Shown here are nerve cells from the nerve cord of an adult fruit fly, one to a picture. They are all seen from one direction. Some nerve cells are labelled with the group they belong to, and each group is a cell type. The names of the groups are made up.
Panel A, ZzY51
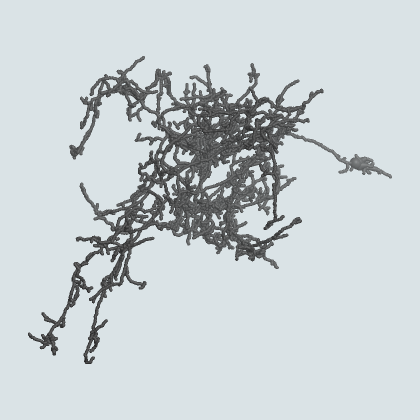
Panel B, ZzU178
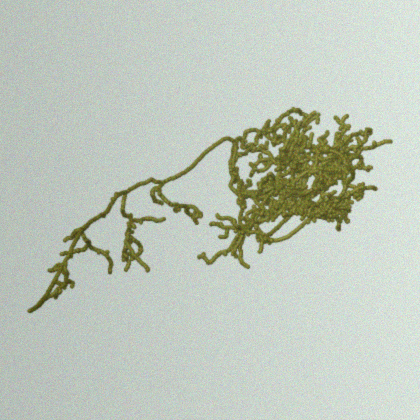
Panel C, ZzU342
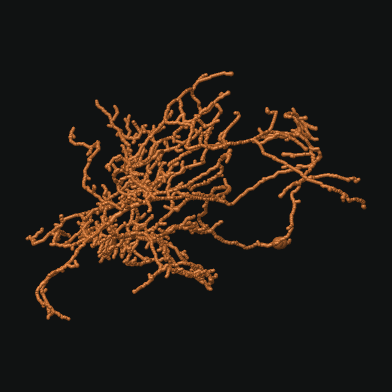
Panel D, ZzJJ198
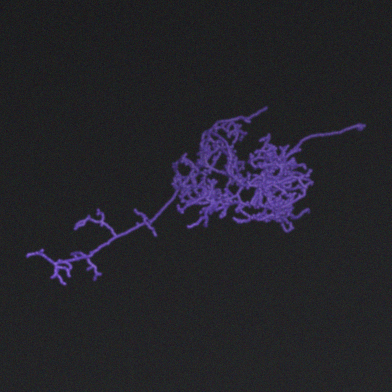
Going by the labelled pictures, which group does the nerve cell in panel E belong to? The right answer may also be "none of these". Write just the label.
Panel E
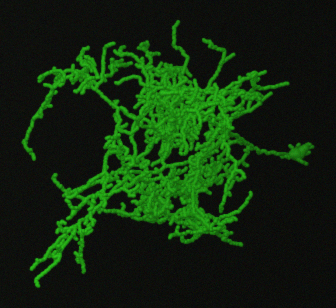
ZzY51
